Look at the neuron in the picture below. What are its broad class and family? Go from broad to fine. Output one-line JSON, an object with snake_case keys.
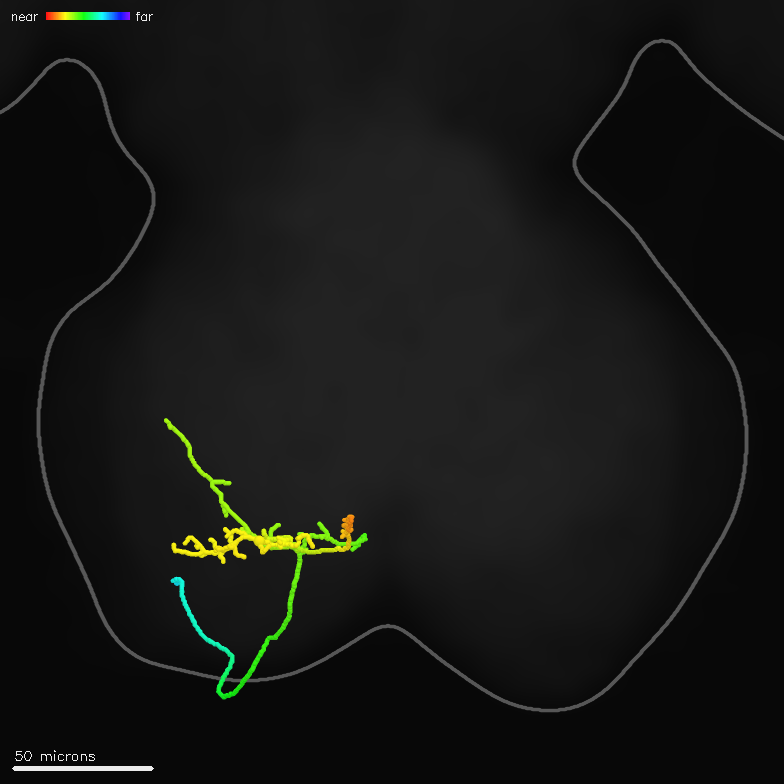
{"broad_class": "sensory neuron entering the nerve cord", "family": "class mechanosensory tactile"}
